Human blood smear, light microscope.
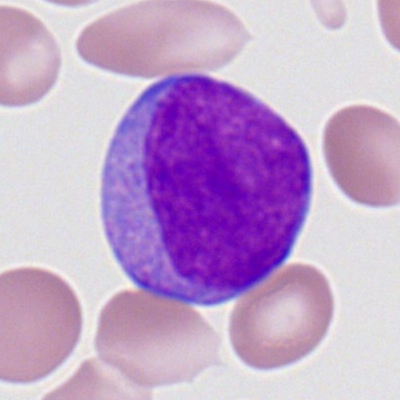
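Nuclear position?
Off-centre, towards the right.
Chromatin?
Deep purple, finely stippled, not coarsely clumped.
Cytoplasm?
A blue crescent on the left, deepest along the outer rim.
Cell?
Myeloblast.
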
